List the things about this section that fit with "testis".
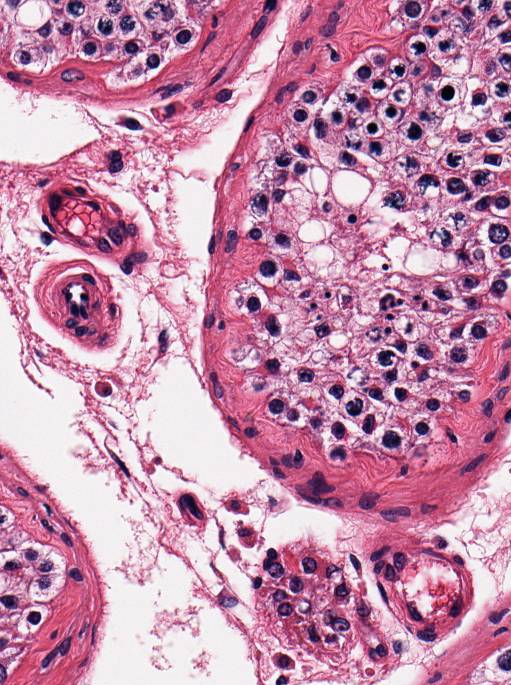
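This section is testis, cut as several rounded tubules in cross-section, the largest filling most of the right half.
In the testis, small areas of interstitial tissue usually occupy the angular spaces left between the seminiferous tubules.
Between the tubules here lies loose, pale stroma made of fine, wispy pink strands, which goes with that arrangement. The large tubule is bounded by a thick band of pink fibrous tissue containing flattened, elongated nuclei. Clear round vacuoles are scattered within it, mainly in its upper middle part.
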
